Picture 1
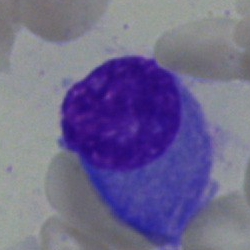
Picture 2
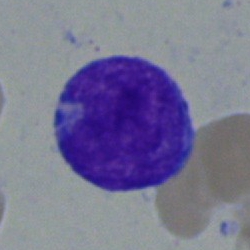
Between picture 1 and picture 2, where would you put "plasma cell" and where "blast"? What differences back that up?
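Right, the plasma cell is in picture 1, the blast in picture 2. What strikes me first is the chromatin: in picture 1 it is dark purple and coarsely clumped, with small paler patches between the clumps, while in picture 2 it stains deep purple throughout and looks finely stippled with lighter mottling, not clumped into coarse blocks.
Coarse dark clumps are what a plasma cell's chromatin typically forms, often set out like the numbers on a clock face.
Then the shape: picture 1 is oval and drawn out towards the lower right, where its abundant, deep blue cytoplasm reaches well beyond the nucleus; picture 2 is round and smooth. I can't make out a distinct nucleolus in picture 1. Neither cell shows any granules, and picture 2 has no vacuoles either.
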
